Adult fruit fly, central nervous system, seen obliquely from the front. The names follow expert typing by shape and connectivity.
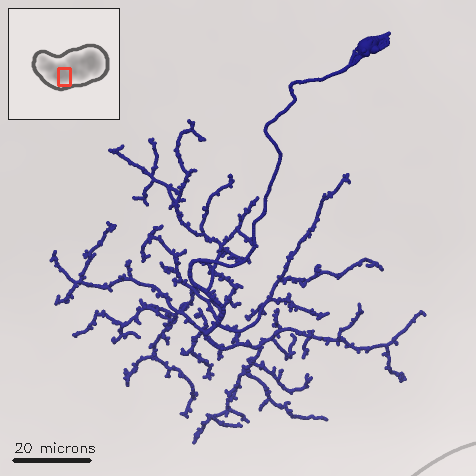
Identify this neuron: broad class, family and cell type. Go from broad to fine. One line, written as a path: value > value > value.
optic-lobe intrinsic neuron > Dm > Dm14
